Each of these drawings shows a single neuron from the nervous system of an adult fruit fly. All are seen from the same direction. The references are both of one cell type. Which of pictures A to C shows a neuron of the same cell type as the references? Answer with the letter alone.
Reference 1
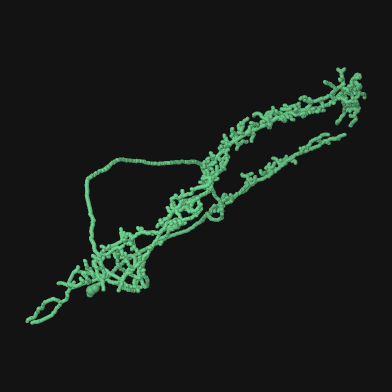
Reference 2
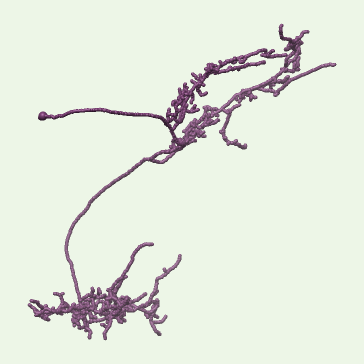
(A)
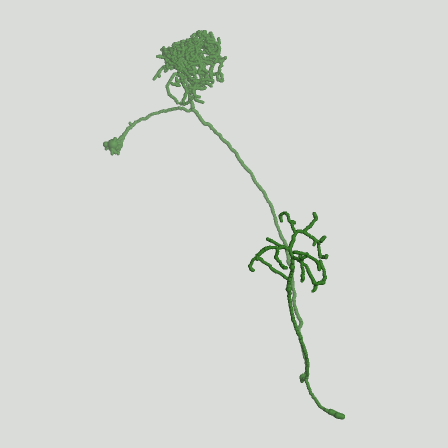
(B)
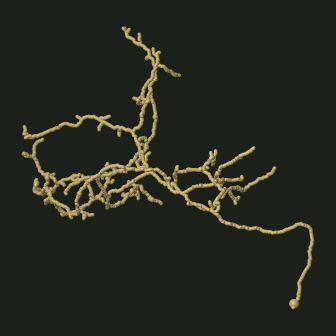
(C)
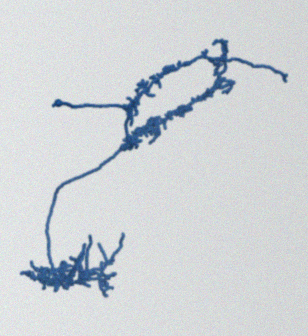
C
